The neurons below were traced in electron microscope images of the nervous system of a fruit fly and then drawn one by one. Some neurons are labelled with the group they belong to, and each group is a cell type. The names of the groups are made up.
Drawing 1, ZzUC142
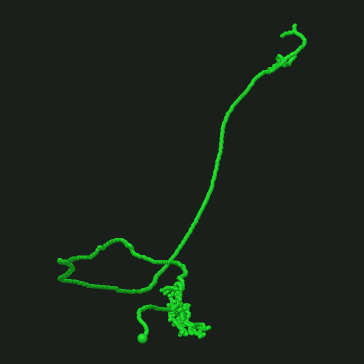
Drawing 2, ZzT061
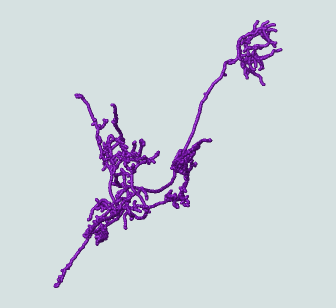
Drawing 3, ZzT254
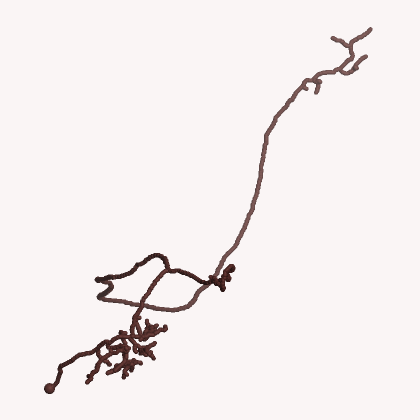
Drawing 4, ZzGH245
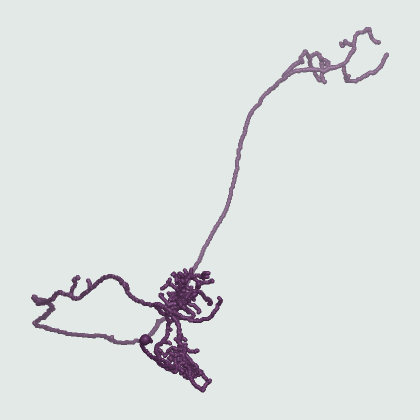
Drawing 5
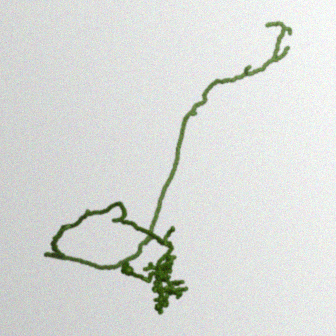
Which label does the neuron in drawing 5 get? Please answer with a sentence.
It belongs to ZzT254.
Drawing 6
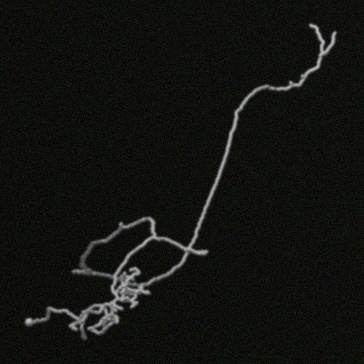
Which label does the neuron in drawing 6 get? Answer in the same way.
It belongs to ZzT254.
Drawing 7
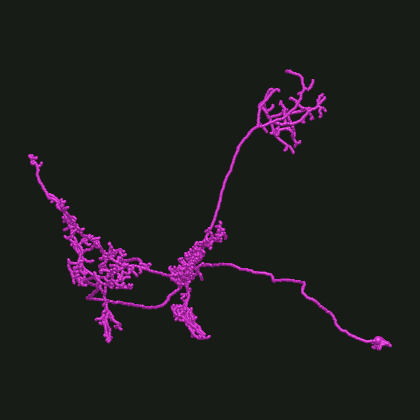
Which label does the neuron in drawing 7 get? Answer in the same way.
It belongs to ZzT061.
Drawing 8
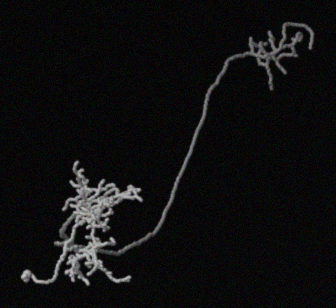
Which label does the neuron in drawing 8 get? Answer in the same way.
It belongs to ZzGH245.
